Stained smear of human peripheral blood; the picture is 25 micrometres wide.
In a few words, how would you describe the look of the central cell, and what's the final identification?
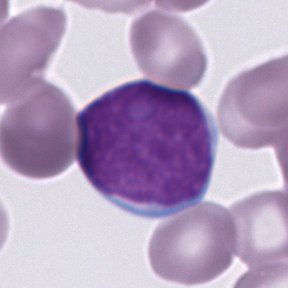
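Finely granular chromatin is spread evenly through the nucleus, without coarse clumps. A faint paler rounded spot lies in its upper part. The nucleus is about 12 micrometres across. Pale blue cytoplasm forms a rim that is widest along the lower edge of the cell. It is a myeloblast.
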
